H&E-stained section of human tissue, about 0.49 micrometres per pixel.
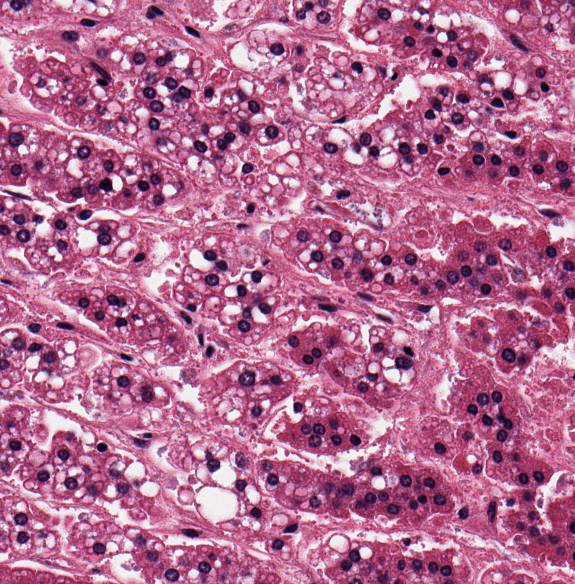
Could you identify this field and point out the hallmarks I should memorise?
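Checking in order, this is the zona fasciculata of the adrenal gland. Arrangement: the cells lie in cords and nests, divided by thin strands of pink stroma.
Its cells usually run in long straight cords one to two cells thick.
Nuclei: round, dark and mostly central. Cytoplasm: many cord cells are filled with numerous small clear vacuoles and look foamy.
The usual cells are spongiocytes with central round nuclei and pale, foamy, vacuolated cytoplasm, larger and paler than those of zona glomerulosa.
Toward the right and lower right, the cytoplasm is denser pink with fewer vacuoles.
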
